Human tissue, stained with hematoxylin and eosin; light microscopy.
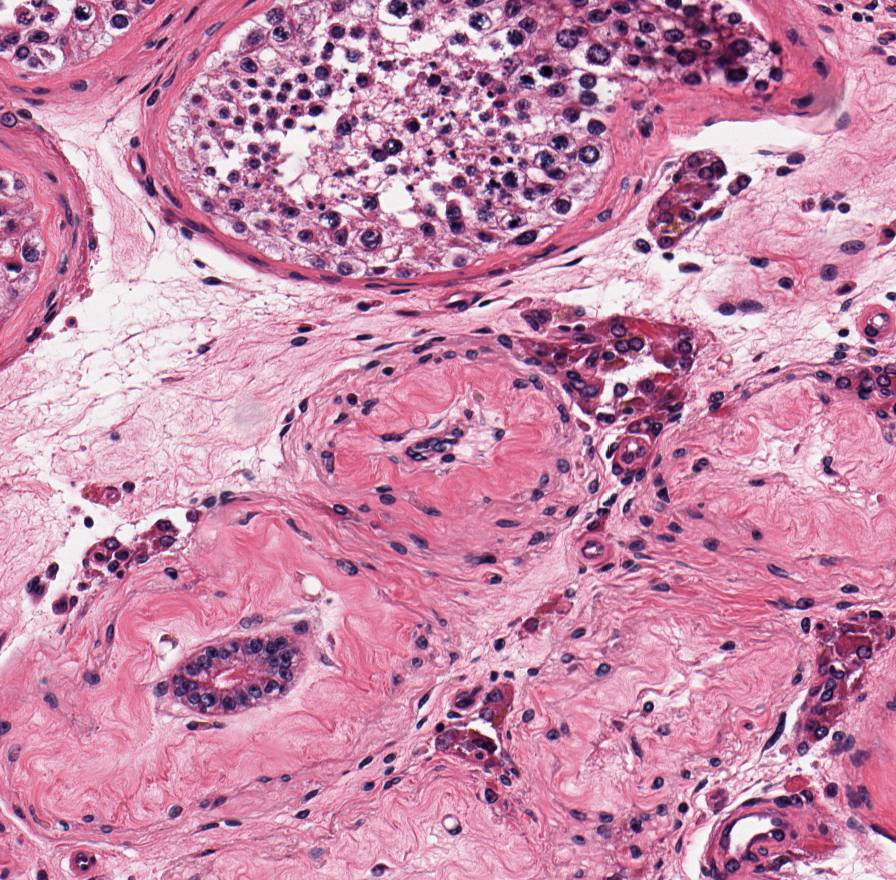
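Testis. Top: a large rounded tubule filled with cells. Centre and lower half: rounded nests of mostly wavy, pale pink collagen-like material with only a few small central clusters of dark nuclei. Lower left: one nest's small central cluster of dark round nuclei surrounds a narrow slit-like lumen. Between nests: clusters of polygonal cells with abundant deeply eosinophilic cytoplasm and round nuclei, the largest just right of centre.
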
